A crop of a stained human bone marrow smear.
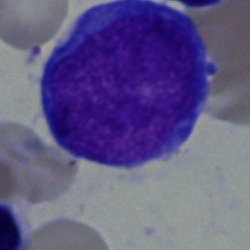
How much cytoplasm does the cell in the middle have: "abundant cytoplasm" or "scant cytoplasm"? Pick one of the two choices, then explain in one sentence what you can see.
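Scant cytoplasm. The cytoplasm is only a thin deep blue rim around the nucleus.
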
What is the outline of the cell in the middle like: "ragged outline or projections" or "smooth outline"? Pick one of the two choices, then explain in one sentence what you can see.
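Ragged outline or projections. A small rounded bleb projects from the right edge of the cell.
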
